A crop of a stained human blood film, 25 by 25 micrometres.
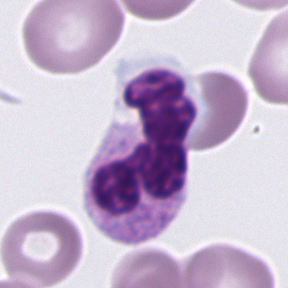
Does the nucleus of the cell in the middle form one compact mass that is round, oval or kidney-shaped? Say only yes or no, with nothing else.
No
